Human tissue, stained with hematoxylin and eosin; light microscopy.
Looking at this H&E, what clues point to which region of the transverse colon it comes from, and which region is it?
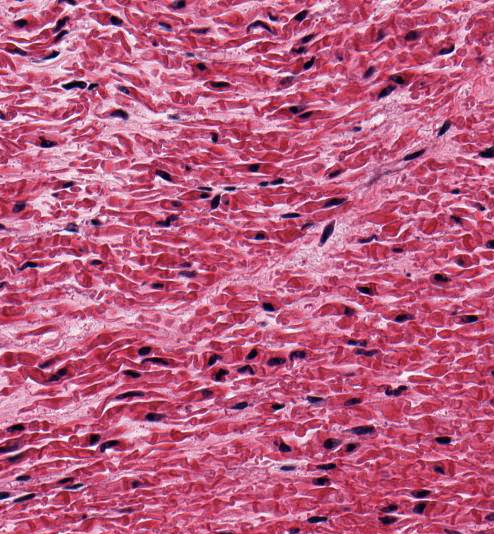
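I'd call this field smooth muscle. Densely packed spindle-shaped cells fill all of it, with no lobules, nests or other discrete units.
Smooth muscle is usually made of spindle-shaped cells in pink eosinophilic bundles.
Their cytoplasm is abundant and deeply eosinophilic. The nuclei are elongated, dark and blunt-ended, one to each cell.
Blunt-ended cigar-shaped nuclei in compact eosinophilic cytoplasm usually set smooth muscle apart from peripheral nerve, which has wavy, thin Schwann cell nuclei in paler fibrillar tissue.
I find no epithelium or glands anywhere.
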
